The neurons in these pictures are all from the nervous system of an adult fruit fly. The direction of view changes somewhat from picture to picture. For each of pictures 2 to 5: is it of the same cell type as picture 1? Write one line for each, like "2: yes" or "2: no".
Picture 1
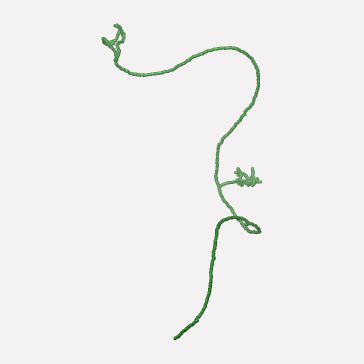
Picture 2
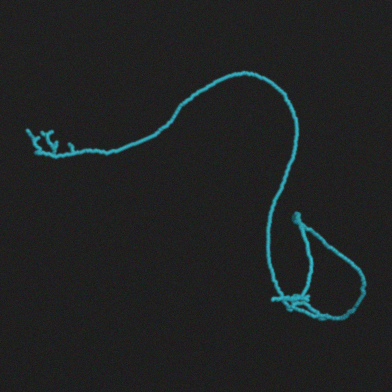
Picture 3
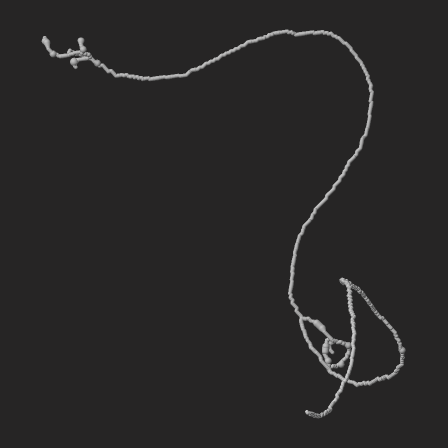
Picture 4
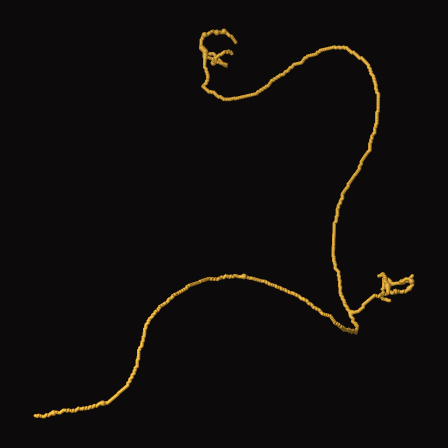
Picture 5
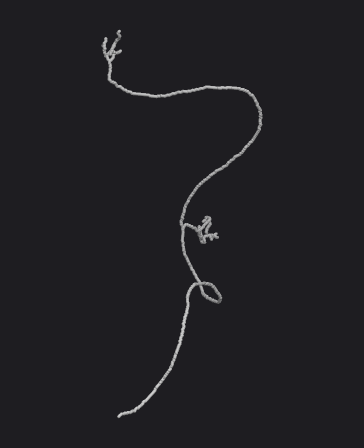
2: no
3: no
4: yes
5: yes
